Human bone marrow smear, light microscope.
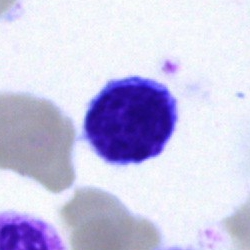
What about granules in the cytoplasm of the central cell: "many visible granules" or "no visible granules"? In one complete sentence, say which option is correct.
No visible granules are present in the cytoplasm of the cell.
